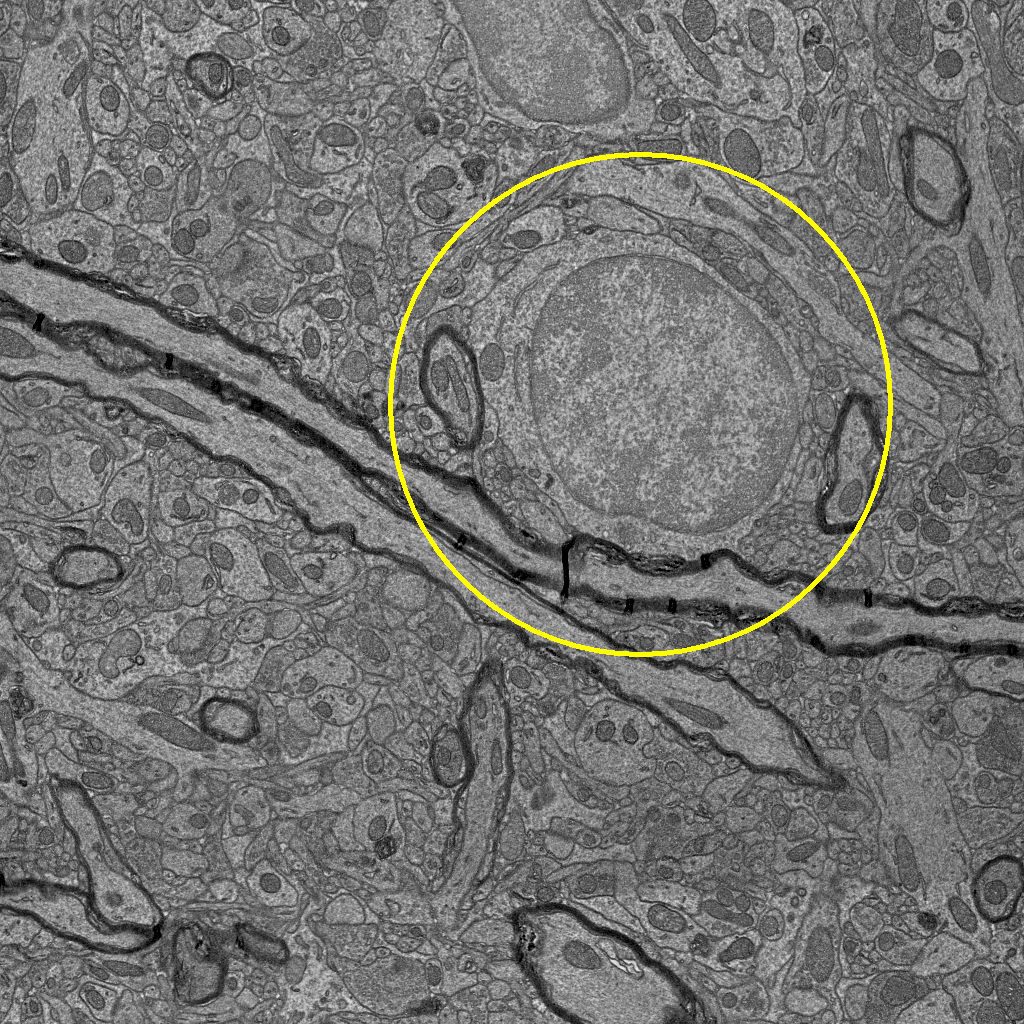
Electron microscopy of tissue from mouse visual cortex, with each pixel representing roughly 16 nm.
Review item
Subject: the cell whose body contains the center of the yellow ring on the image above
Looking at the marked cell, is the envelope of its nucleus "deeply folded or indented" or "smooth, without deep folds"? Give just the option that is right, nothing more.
Smooth, without deep folds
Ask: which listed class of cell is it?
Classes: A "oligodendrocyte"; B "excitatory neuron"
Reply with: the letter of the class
A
